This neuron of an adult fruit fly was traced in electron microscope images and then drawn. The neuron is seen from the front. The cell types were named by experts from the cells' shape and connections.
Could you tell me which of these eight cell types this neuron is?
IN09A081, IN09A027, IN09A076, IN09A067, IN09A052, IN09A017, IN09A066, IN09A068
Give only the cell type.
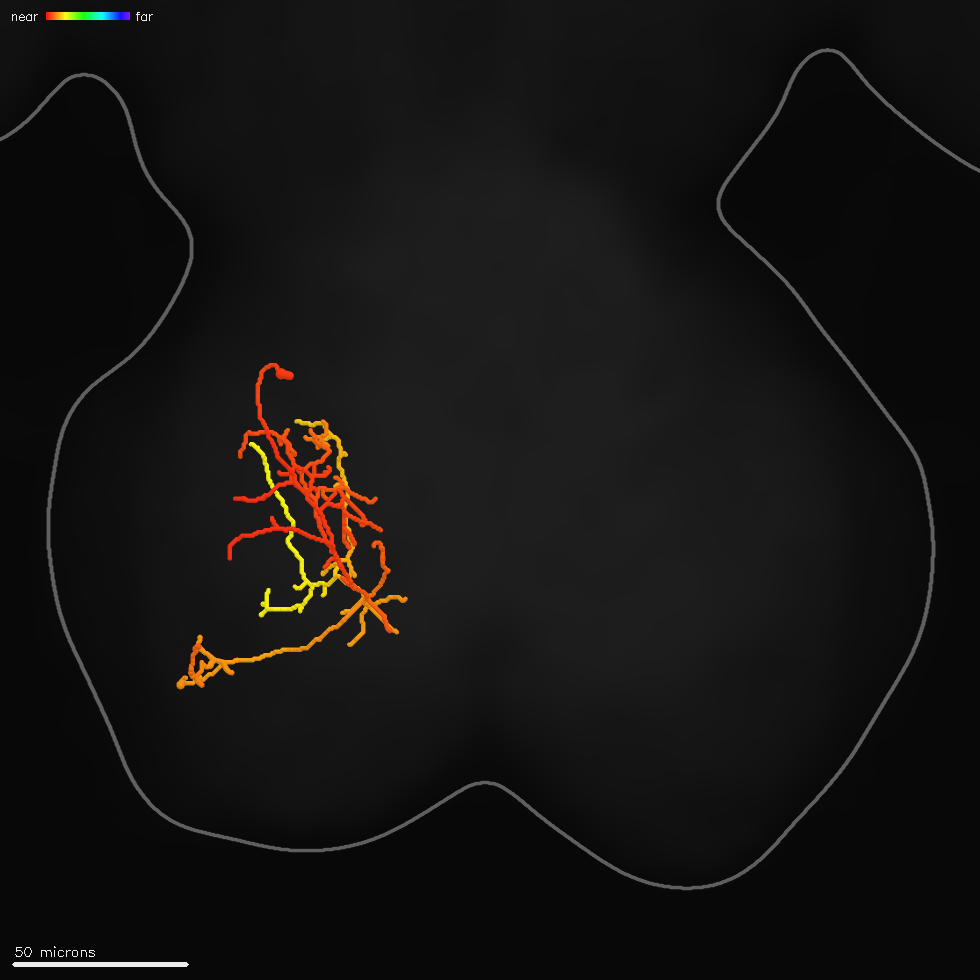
IN09A068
